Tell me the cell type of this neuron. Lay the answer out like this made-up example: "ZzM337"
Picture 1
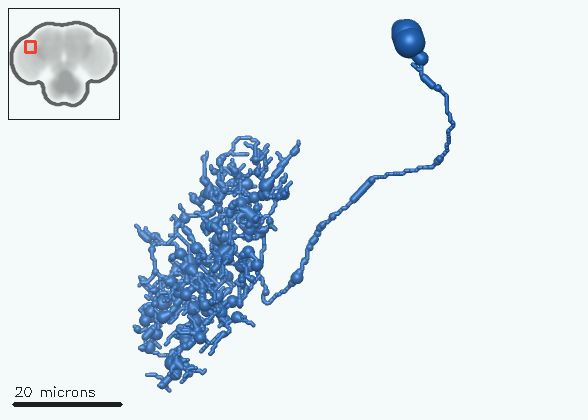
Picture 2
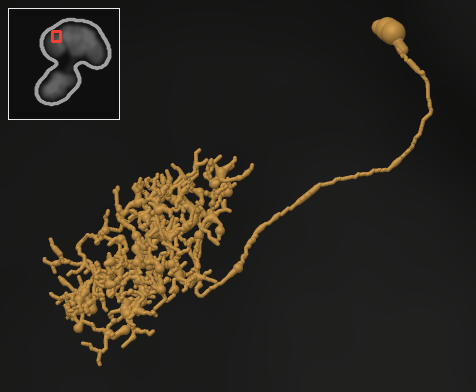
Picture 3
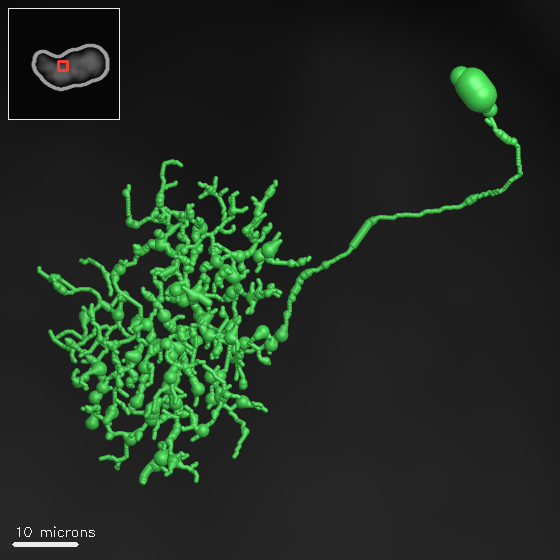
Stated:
"Pm5"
